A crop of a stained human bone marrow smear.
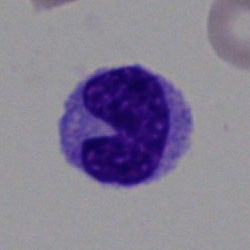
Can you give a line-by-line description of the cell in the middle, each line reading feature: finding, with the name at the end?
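Nuclear outline: kidney-shaped, deep notch opening towards the left
Chromatin pattern: dark purple, mottled with small paler spots
Cytoplasmic rim: pale lilac, widest on the left side
Granularity: fine and faint only, without coarse granules
Identification: band neutrophil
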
